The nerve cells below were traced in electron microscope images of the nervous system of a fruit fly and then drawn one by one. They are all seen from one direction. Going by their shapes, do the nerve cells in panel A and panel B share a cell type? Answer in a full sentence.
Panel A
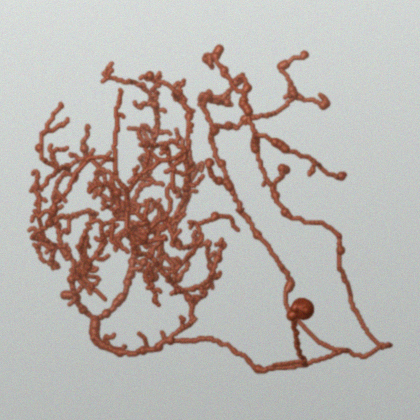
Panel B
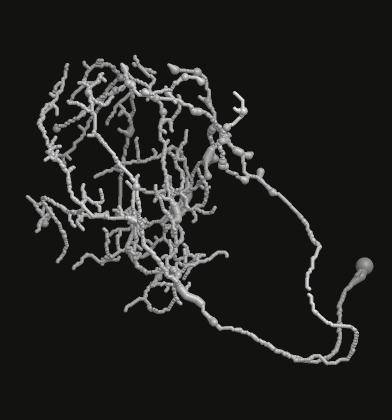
They are of different cell types.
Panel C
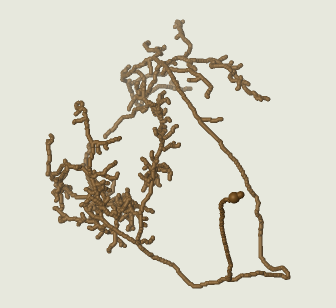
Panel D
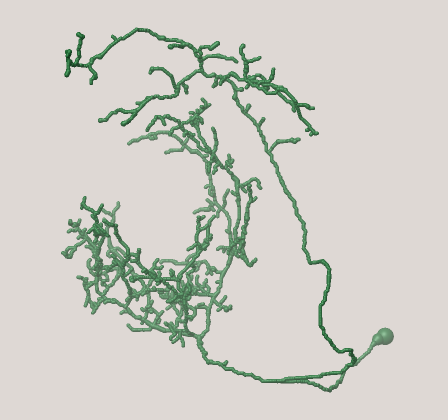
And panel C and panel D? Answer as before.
They are of the same cell type.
